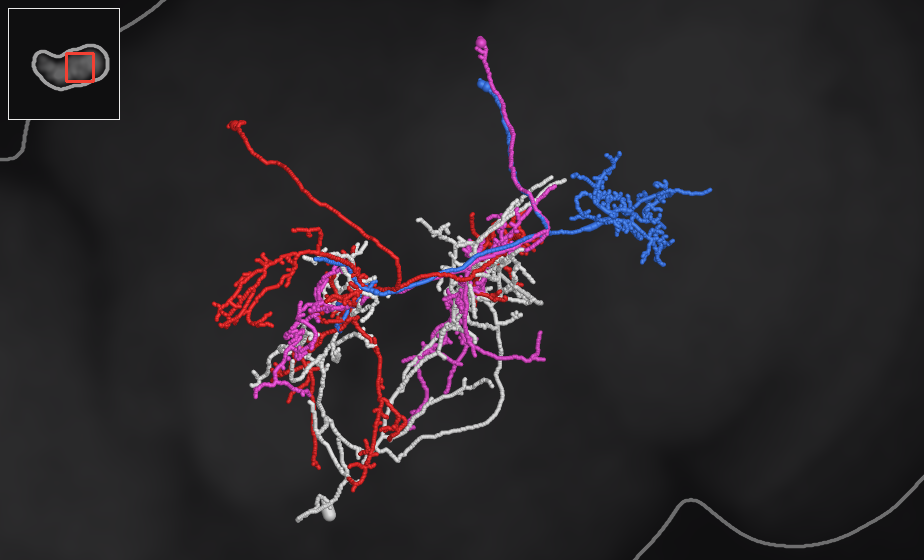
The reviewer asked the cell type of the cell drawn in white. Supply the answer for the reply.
PS333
